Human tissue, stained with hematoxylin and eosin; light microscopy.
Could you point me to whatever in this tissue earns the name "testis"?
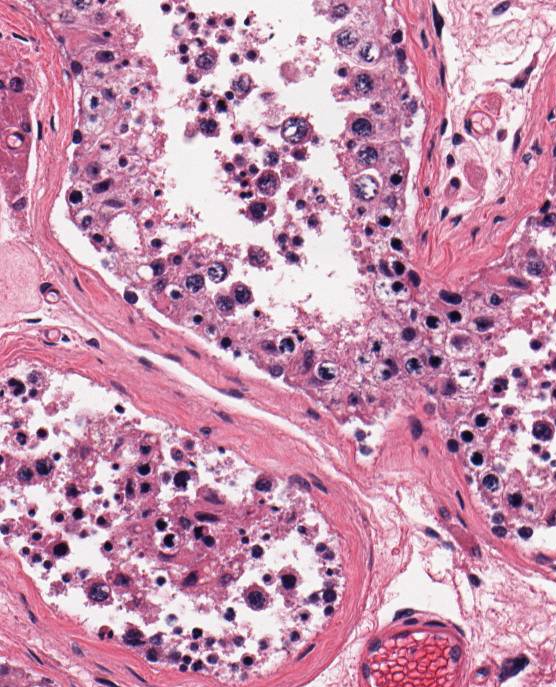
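Parts of several rounded tubules make up this testis field, separated by bands of pink fibrous tissue.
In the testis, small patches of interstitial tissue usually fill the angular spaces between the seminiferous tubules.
Each tubule has a thick, layered pink wall whose flattened, elongated nuclei run parallel to its curve.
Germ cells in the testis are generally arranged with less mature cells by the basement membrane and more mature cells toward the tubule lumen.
Inside the tubules, many cells have large round nuclei with coarse, clumped dark chromatin, and numerous small, round, very dark nuclei are scattered among these larger cells.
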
